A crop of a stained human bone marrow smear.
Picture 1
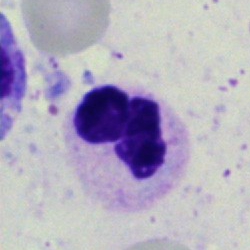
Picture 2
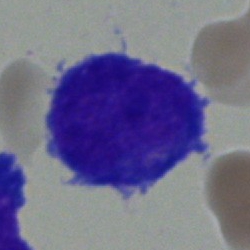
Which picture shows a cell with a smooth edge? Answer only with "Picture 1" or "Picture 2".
Picture 1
